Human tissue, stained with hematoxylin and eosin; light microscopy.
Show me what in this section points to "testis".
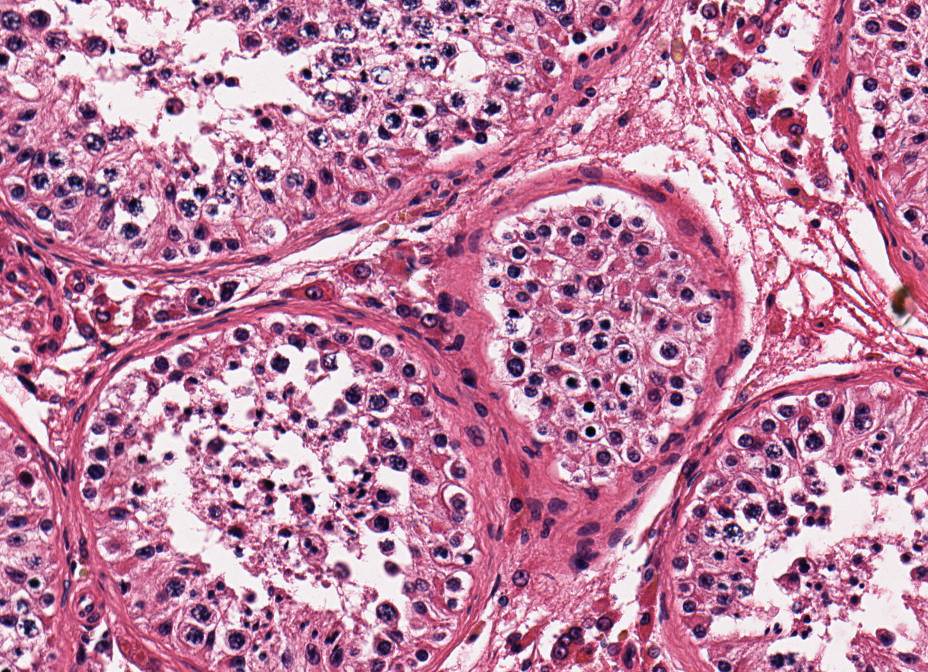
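This section is testis. Rounded tubules cut in cross-section fill the field, separated by narrow strips of tissue.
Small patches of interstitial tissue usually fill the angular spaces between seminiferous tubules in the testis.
At the upper right this tissue is loose and wispy, with pale spaces between fine pink fibres. Each tubule is lined by many layers of rounded cells rather than one.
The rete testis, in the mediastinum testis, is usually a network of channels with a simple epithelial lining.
The many-layered lining here does not match that. Not fitting the rest, the central tubule has a much thicker pink wall than its neighbours.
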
